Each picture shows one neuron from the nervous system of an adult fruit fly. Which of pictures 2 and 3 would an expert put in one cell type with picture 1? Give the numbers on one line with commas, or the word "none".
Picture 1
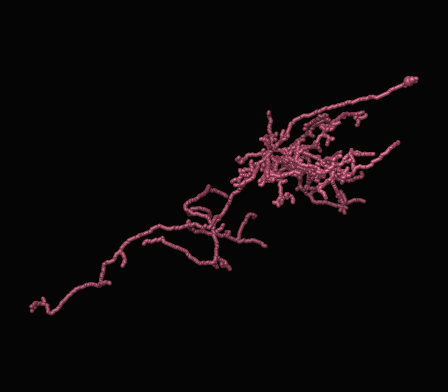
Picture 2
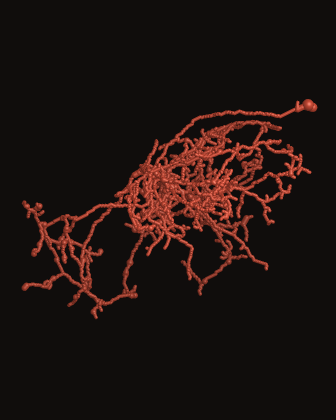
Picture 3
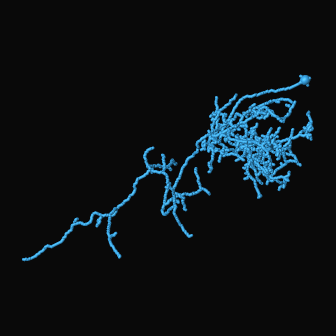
3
